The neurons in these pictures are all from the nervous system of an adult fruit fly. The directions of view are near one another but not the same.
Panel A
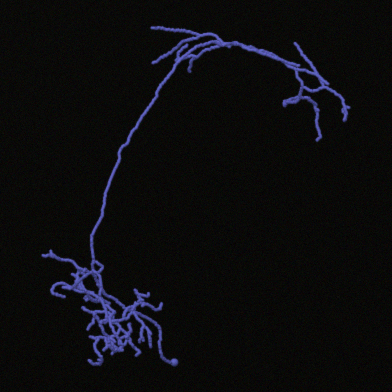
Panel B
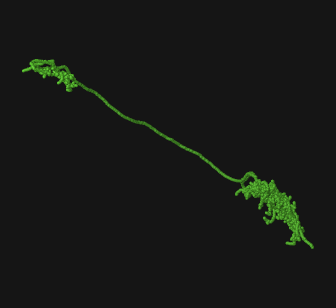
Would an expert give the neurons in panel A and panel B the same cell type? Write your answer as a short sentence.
They are of different cell types.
